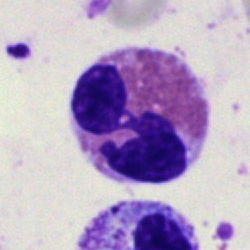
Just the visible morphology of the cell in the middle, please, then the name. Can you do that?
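Outline round, smooth. Two nuclear lobes: upper left and lower right. Chromatin dark purple, densely clumped. Cytoplasm filled with many pinkish granules. Eosinophil.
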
